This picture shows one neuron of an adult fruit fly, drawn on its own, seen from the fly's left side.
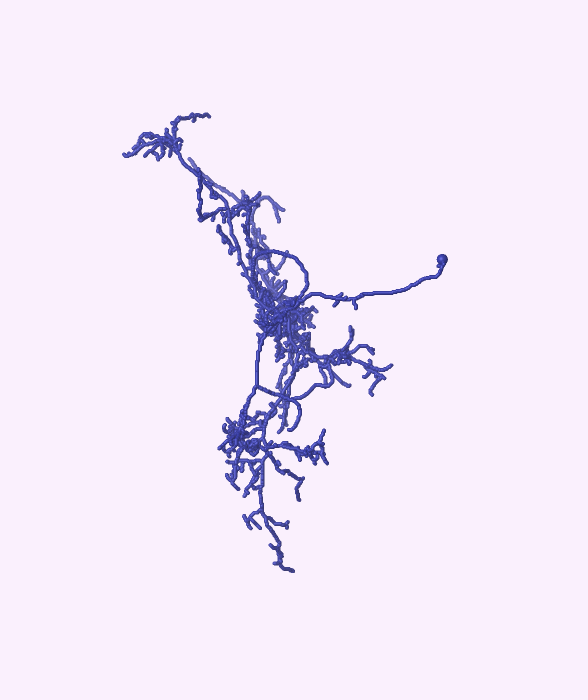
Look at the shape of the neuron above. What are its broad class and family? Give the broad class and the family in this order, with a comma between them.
central-brain intrinsic neuron, hemilineage DL1_ventral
